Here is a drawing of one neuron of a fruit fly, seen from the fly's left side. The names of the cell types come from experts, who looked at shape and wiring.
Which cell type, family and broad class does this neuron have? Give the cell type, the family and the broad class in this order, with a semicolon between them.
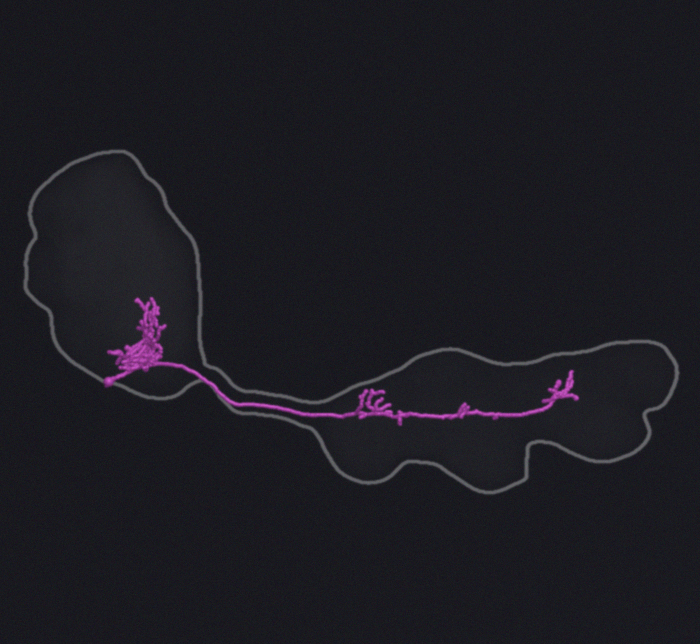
DNg107; DNg; descending neuron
